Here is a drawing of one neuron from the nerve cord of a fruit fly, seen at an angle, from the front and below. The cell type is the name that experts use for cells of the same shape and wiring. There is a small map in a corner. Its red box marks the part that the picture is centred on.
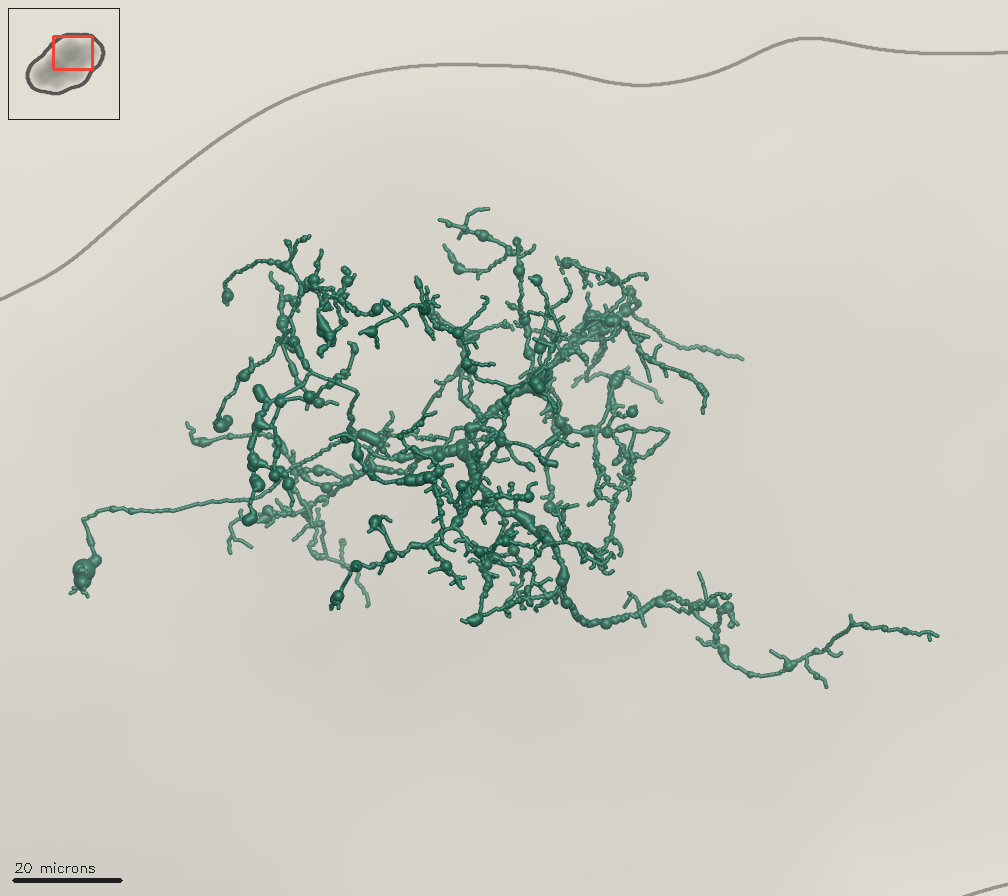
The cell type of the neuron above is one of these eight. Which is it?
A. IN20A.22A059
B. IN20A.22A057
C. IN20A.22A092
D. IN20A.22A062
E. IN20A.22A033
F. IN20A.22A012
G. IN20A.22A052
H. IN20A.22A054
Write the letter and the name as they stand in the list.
F. IN20A.22A012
